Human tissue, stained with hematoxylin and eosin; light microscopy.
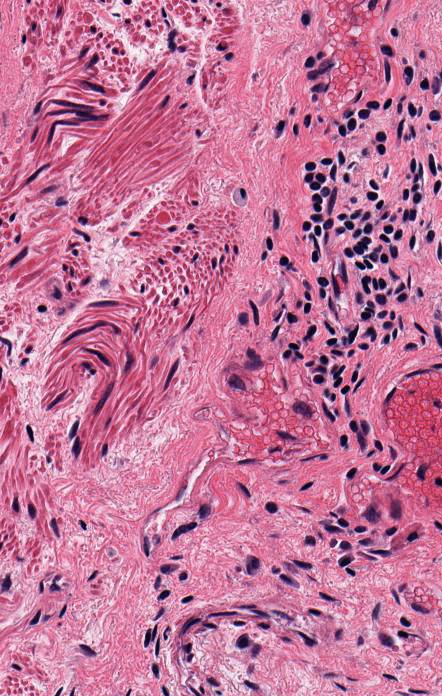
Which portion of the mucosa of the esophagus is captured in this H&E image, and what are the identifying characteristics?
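The field shows loose connective tissue. Dense pink collagenous stroma with scattered spindle nuclei takes up much of it, and a cluster of small cells with dark round-to-oval nuclei and scant cytoplasm sits at the right middle.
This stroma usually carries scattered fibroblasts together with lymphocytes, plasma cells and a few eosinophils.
Neither epithelium, glands nor fat cells appear anywhere in the field.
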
